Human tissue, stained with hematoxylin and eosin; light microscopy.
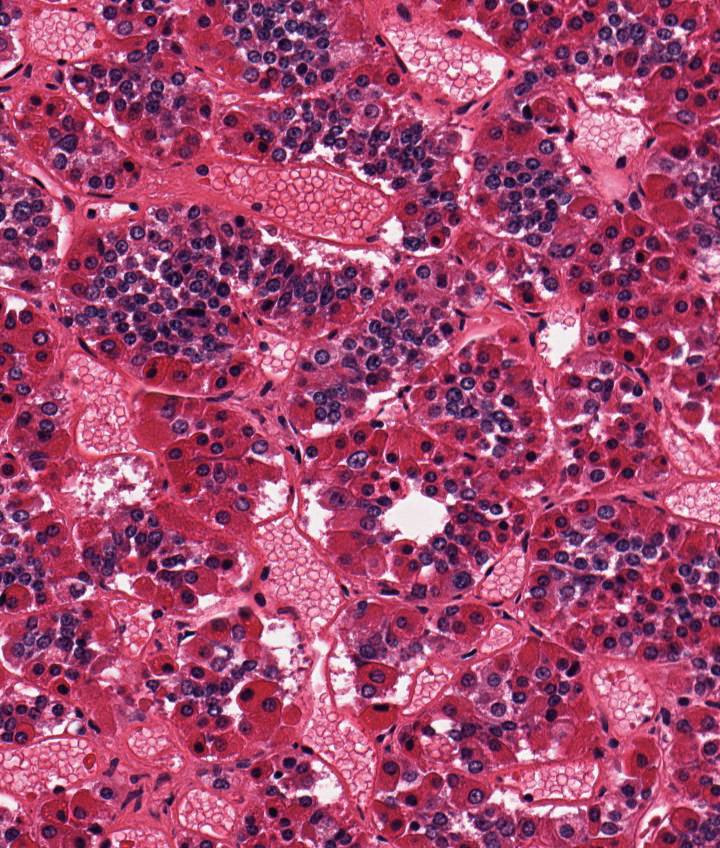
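Pituitary, haematoxylin and eosin section. Throughout the field, cells lie in rounded nests and cords divided by thin septa and vessels. Many cells have abundant, strongly eosinophilic red cytoplasm and are most numerous on the right and lower parts. Within single nests, red-staining and pale-staining cells are mixed. Nest-cell nuclei are round, fairly uniform, with speckled chromatin.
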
